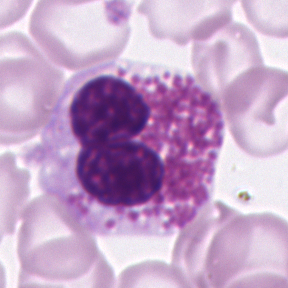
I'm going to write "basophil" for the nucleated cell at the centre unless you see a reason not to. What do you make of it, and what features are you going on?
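This cell has a roughly round outline, and its nucleus lies in the left half. The chromatin is dense and dark purple, and you won't find any nucleoli in the nucleus. The granules are coarse, round and of fairly even size, and they lie most densely in the right half of the cell.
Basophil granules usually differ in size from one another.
The even granules here therefore count against basophil.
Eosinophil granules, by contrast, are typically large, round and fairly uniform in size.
That matches the granules you see.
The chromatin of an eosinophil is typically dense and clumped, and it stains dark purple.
The dense, dark purple chromatin fits that as well. So basophil doesn't fit: this cell is an eosinophil.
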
